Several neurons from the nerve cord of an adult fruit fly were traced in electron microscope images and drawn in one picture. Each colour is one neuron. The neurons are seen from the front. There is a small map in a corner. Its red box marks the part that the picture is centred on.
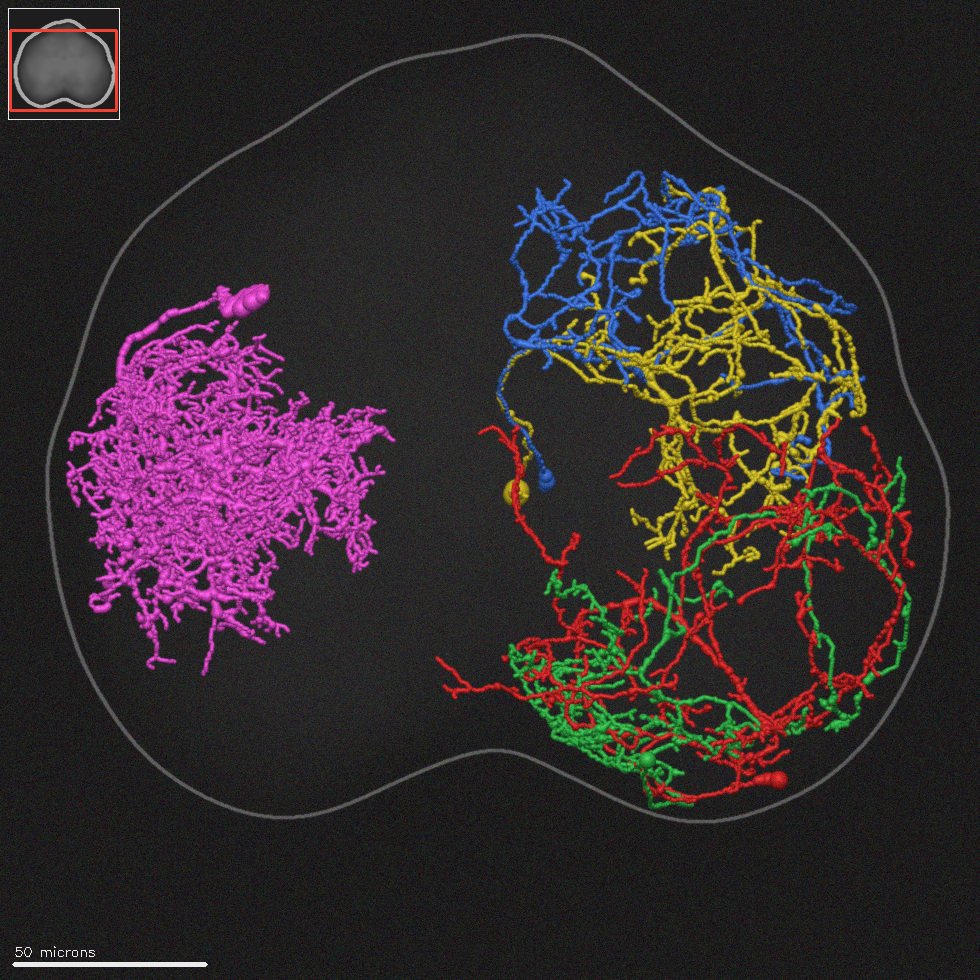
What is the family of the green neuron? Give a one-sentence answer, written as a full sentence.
What the neuron belongs to is the family hemilineage 04B.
